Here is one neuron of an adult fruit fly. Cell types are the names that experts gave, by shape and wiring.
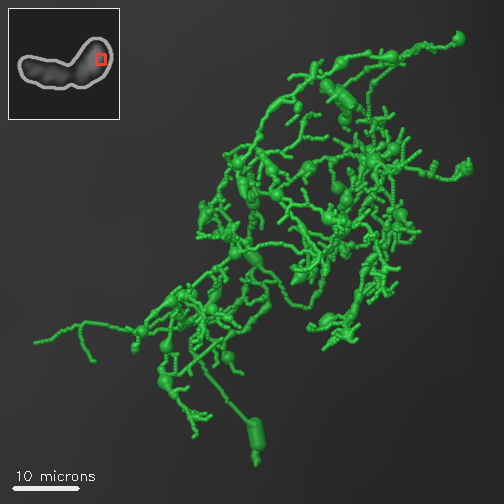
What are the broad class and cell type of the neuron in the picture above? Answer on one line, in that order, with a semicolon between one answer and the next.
central-brain intrinsic neuron; CB1460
